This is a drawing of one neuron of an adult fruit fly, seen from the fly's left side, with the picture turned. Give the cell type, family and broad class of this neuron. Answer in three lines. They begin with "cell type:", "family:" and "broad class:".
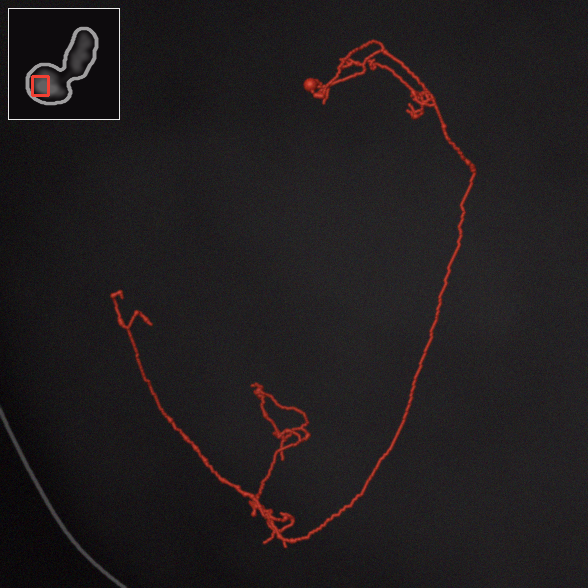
cell type: KCa'b'-m
family: class Kenyon Cell
broad class: central-brain intrinsic neuron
